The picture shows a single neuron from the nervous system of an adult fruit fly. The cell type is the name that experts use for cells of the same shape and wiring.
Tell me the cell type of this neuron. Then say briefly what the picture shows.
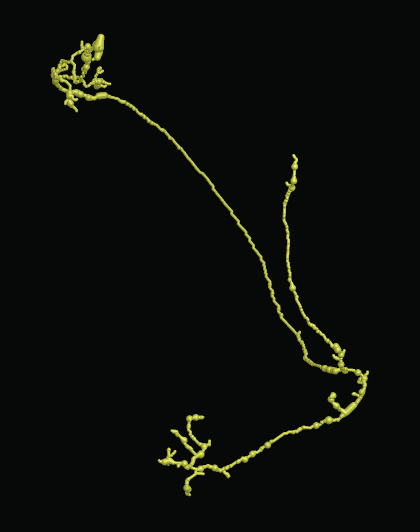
Its cell type is KCa'b'-ap2. Its broad class is central-brain intrinsic neuron. In this view it is taller than it is wide.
